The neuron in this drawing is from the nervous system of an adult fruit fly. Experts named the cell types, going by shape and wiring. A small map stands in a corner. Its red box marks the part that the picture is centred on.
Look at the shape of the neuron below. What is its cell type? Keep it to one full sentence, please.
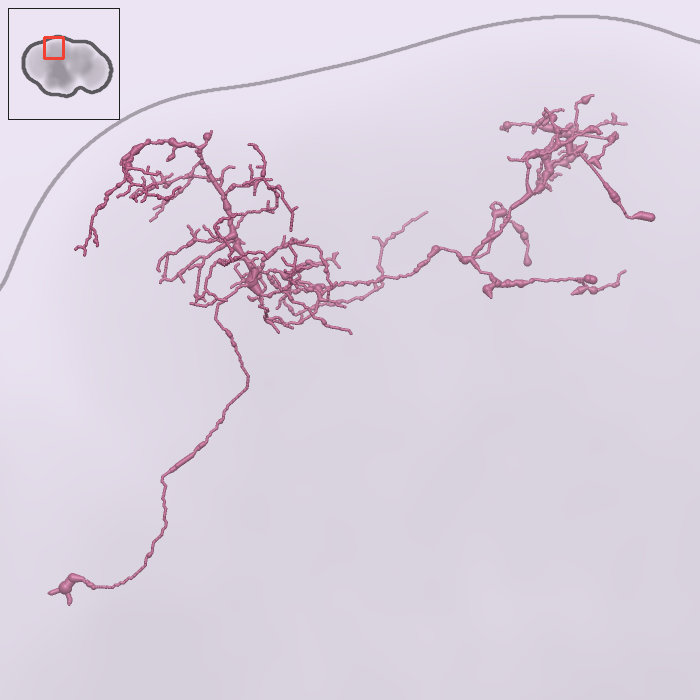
It is to cell type CB1104 that the neuron belongs.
